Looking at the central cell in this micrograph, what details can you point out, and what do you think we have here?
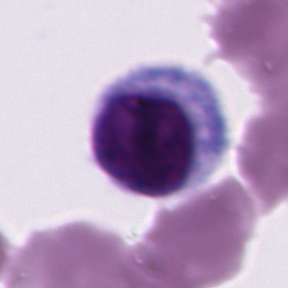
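I notice a roundish nucleus sitting off-centre, toward the left of the cell. I can't make out any nucleoli in it. The cytoplasm forms a blue rim, and that rim is widest on the right side. I don't see distinct reddish-purple granules in it. So the central cell is a hairy cell.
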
